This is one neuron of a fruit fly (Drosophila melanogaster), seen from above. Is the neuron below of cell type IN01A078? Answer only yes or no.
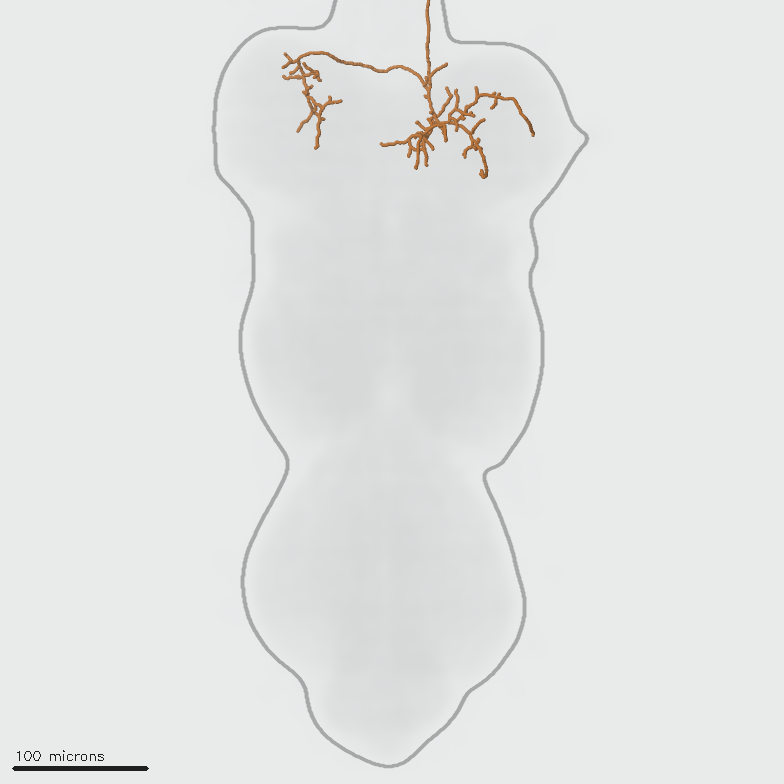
yes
